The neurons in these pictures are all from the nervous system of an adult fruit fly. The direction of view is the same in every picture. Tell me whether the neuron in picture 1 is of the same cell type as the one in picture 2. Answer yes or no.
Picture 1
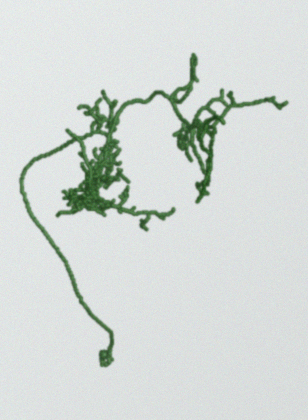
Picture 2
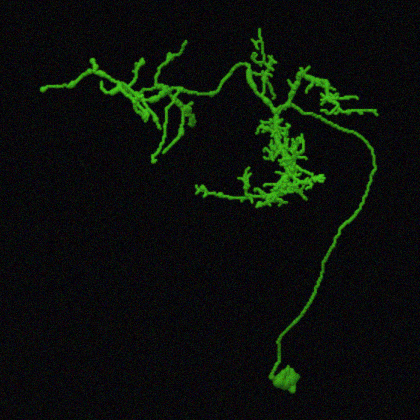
yes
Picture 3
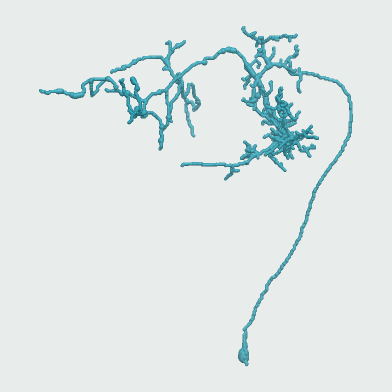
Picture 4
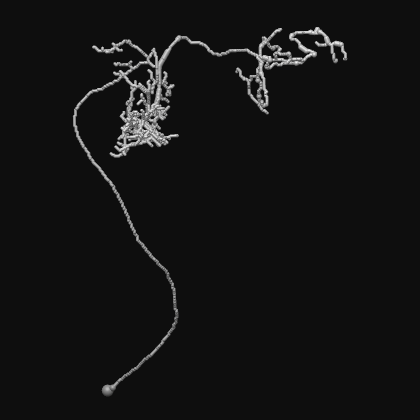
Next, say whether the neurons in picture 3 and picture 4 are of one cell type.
no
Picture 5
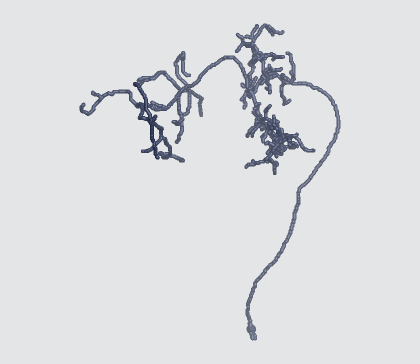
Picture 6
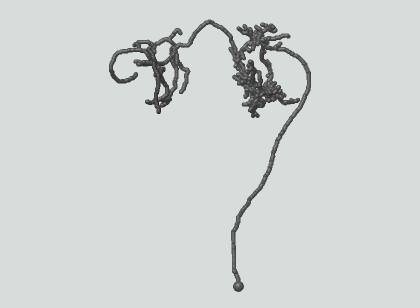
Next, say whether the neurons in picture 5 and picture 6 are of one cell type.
yes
